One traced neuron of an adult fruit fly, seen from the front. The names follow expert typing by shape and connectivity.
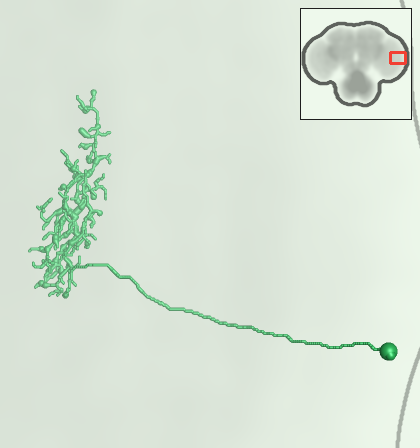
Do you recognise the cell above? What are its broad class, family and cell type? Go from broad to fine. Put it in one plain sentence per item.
An optic-lobe intrinsic neuron of the LPi family, type LPi34.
